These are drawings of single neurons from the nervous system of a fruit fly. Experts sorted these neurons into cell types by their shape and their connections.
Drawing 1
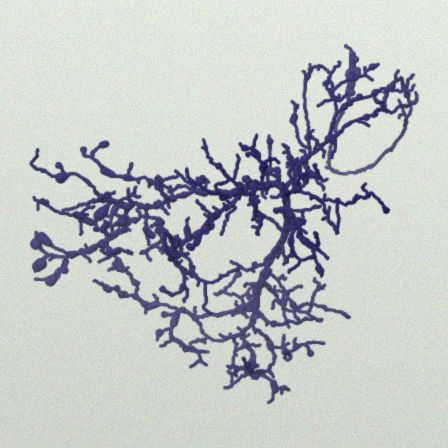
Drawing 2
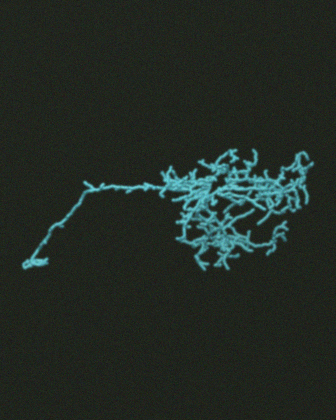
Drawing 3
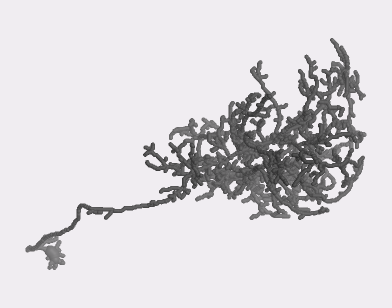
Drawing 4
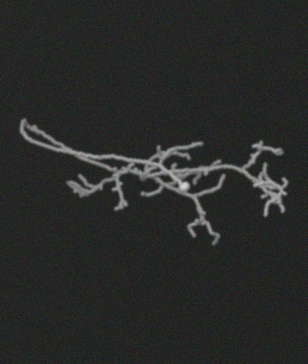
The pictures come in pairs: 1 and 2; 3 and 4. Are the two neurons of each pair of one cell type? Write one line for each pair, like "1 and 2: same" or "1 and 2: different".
1 and 2: same
3 and 4: different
